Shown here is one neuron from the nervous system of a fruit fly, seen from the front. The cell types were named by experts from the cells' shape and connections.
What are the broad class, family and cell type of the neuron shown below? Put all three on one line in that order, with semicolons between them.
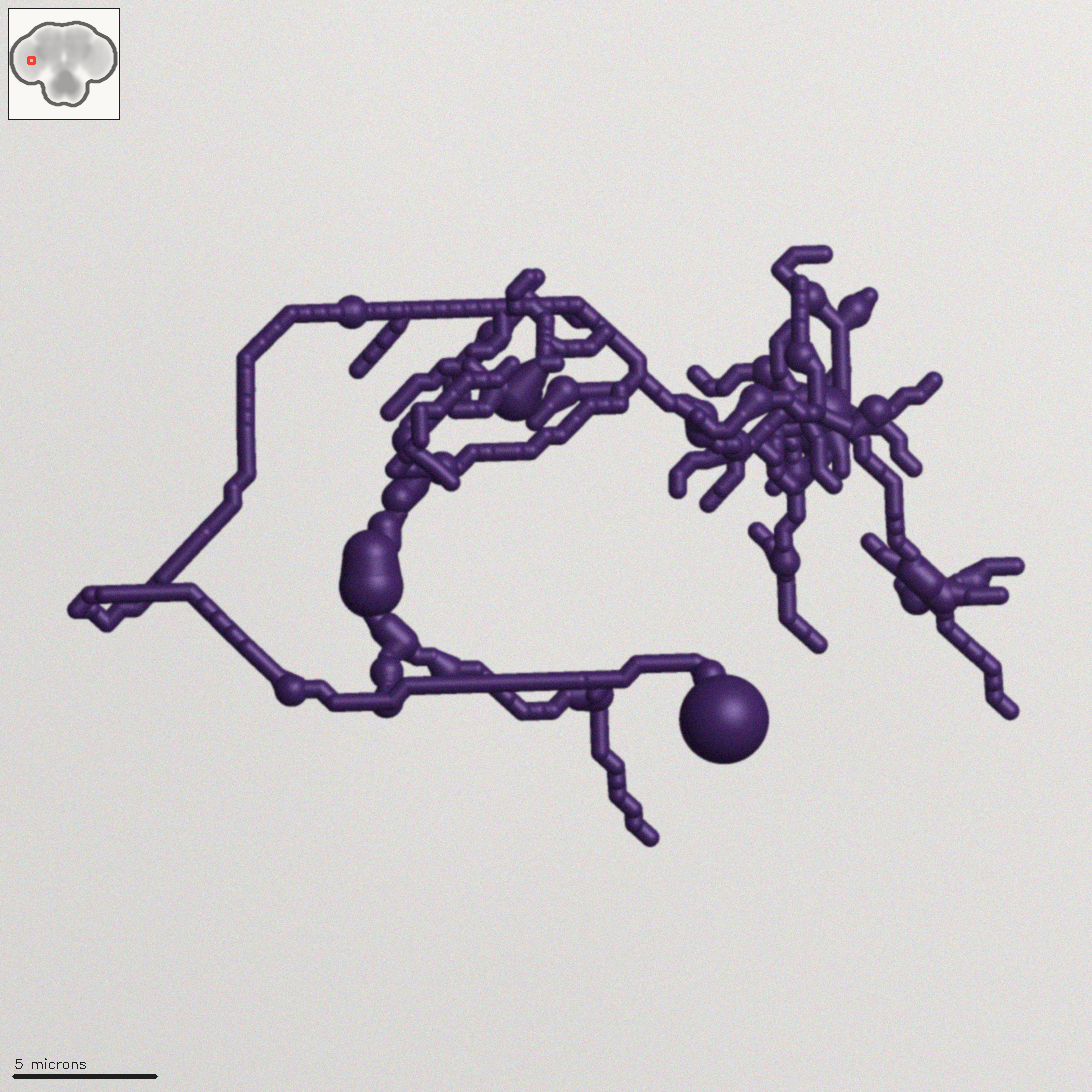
optic-lobe intrinsic neuron; Mi; Mi2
